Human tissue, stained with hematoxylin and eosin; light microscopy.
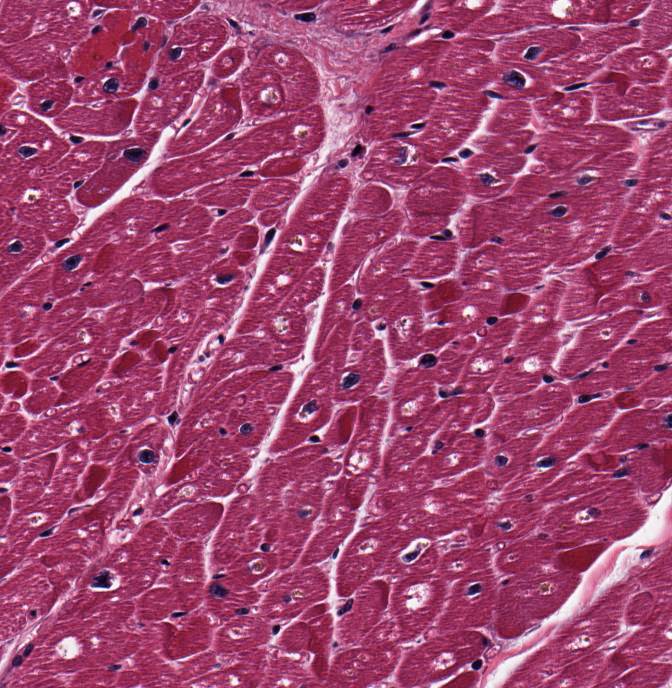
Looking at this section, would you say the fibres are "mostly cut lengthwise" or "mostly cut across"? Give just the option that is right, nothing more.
Mostly cut across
